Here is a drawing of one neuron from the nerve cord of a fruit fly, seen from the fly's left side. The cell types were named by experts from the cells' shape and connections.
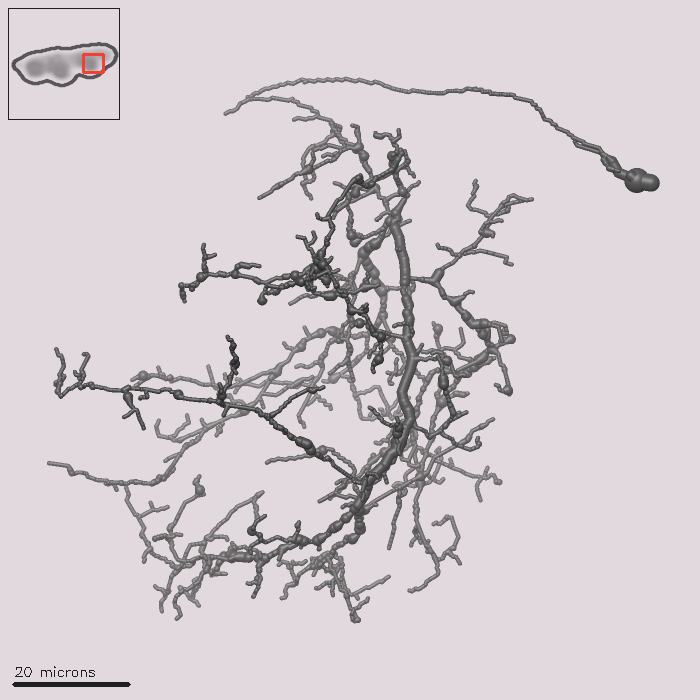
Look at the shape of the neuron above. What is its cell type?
IN03A041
